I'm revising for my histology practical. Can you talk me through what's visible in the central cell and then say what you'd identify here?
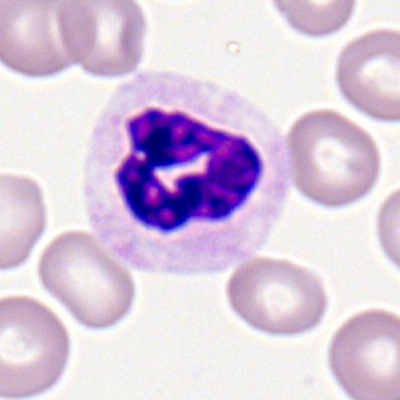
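First, the nucleus: irregular, its border notched and folded, with one pale cleft in its middle. Next, the cytoplasm: a wide rim on all sides of the nucleus, holding fine, faint lilac granules. Last, the name: segmented neutrophil.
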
